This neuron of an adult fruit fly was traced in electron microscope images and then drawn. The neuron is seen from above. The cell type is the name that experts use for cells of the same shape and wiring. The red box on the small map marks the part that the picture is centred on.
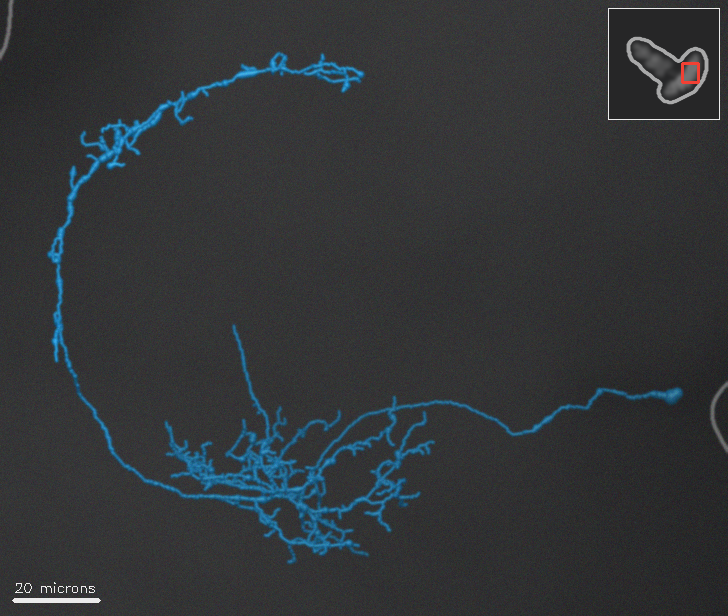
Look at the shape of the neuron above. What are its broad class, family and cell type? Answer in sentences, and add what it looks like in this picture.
Its broad class is central-brain intrinsic neuron. The family is hemilineage VESa2. Its cell type is VES033. By the scale bar it is about 150 microns wide in this view. Dozens of branch ends can be seen.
